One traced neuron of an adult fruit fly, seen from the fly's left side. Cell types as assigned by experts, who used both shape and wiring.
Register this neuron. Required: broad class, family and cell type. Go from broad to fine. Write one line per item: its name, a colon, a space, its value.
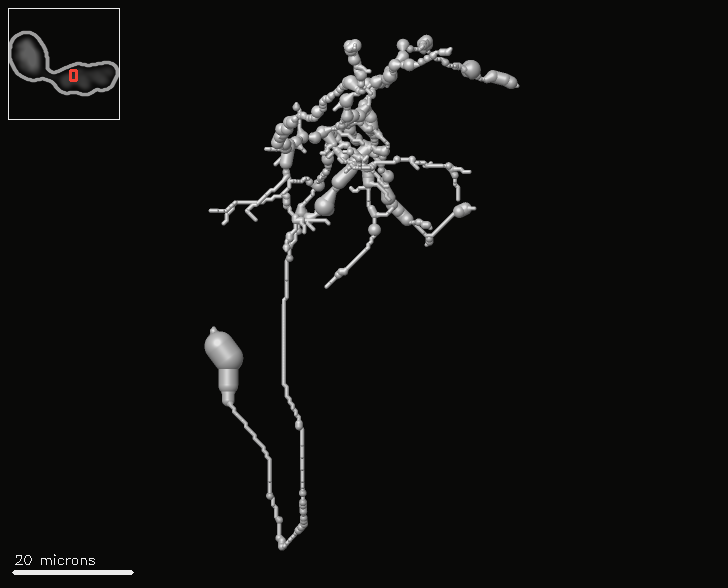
broad class: nerve-cord intrinsic neuron
family: hemilineage 03B
cell type: IN03B081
